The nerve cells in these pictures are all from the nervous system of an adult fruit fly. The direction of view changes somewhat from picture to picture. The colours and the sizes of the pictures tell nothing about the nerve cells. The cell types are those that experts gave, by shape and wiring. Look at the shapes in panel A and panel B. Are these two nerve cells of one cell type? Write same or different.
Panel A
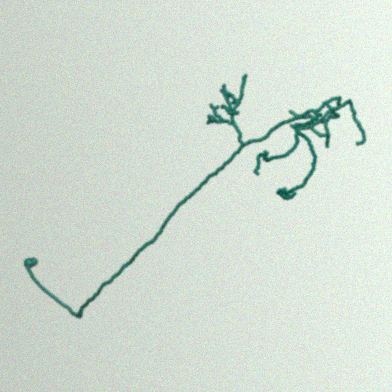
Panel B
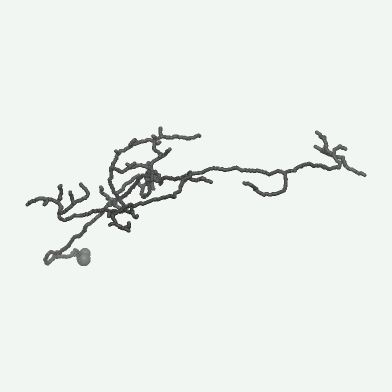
same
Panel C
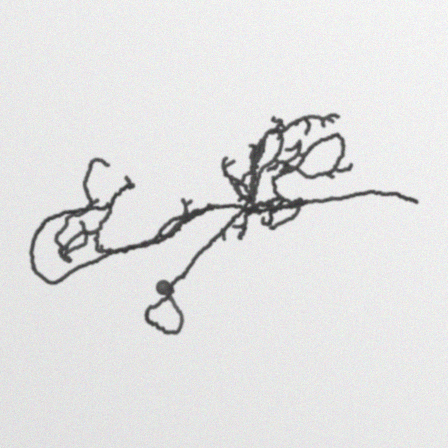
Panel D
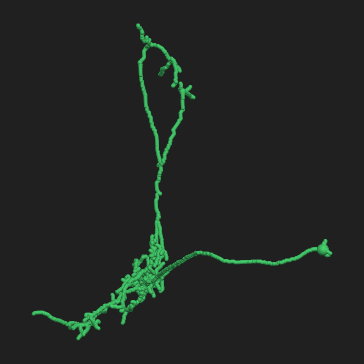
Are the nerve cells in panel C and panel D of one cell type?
different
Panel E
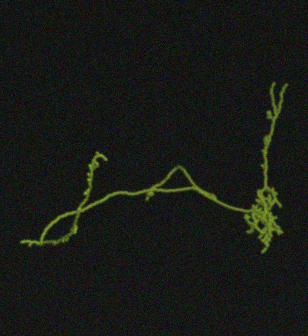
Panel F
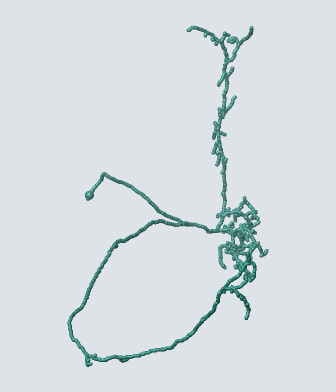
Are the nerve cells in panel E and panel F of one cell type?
same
